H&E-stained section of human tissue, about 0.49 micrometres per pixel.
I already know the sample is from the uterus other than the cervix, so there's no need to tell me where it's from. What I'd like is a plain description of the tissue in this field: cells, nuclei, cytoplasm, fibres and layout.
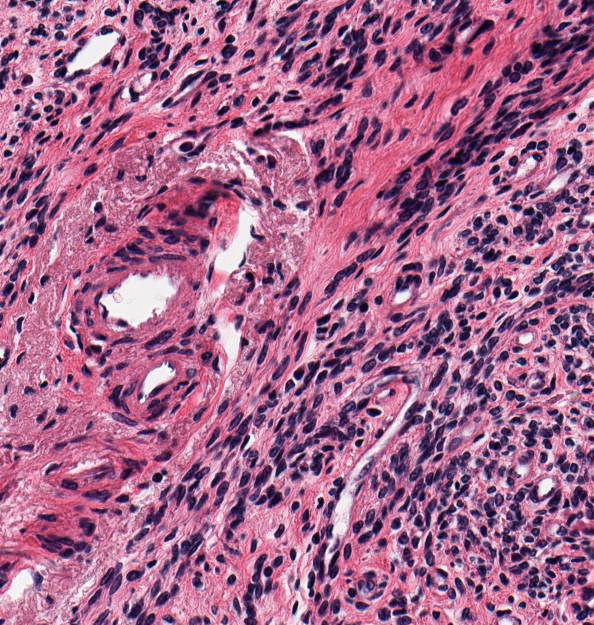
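On the left, the cells around the vessels are wrapped in concentric layers. Toward the lower right, small oval dark nuclei crowd together more than in the rest of the field. Between the cells the stroma is pink and fibrillary, forming a denser band through the centre. I can find no epithelium anywhere in the field.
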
